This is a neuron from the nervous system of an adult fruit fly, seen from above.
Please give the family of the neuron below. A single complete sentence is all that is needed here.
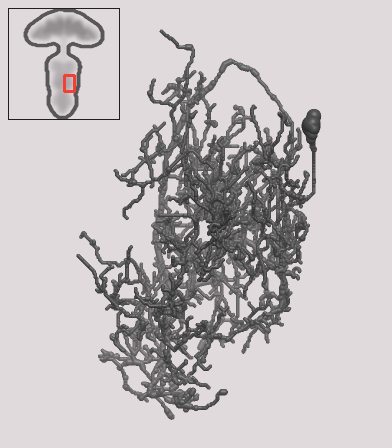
The neuron is filed under family hemilineage 09A.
